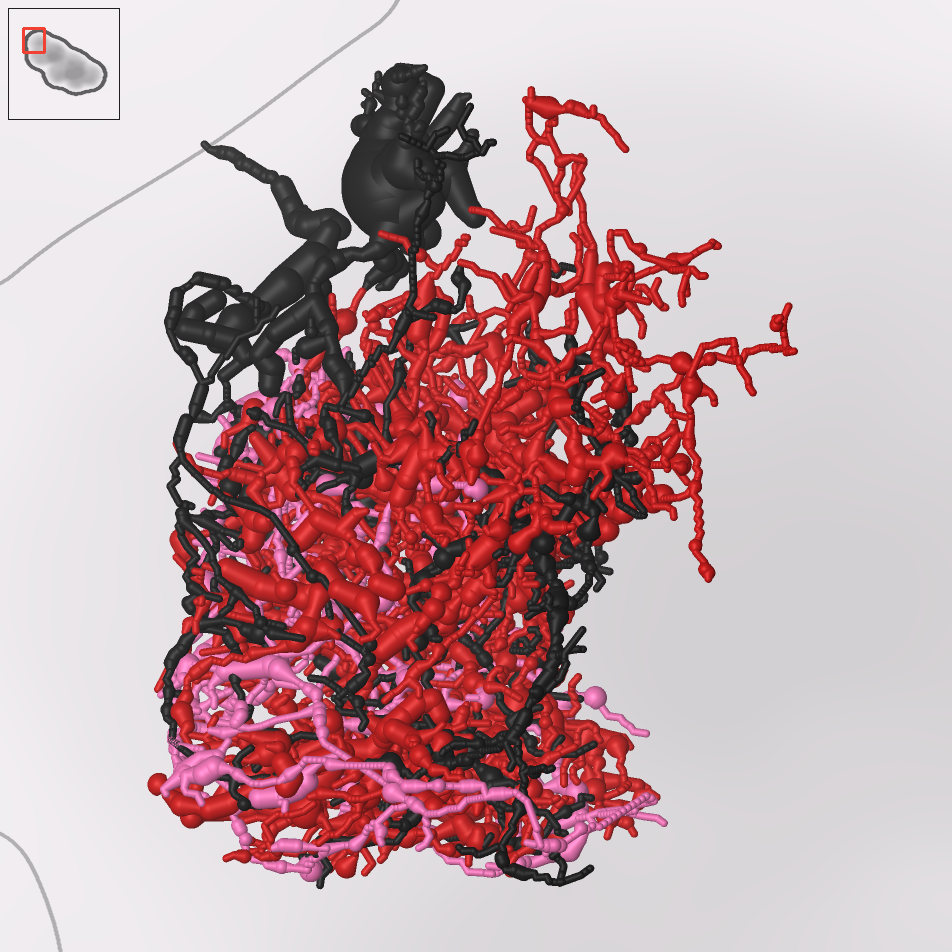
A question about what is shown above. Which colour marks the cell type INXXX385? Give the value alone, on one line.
red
